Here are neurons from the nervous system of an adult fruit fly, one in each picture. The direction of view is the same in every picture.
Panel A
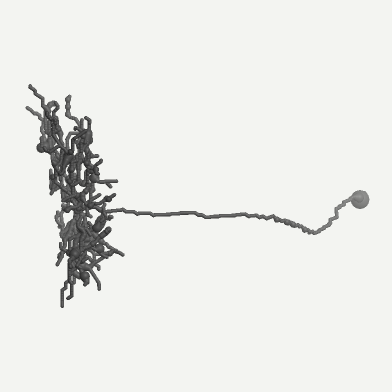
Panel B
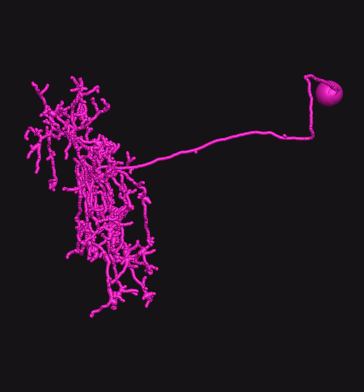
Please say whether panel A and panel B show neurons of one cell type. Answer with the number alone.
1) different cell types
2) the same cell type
2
